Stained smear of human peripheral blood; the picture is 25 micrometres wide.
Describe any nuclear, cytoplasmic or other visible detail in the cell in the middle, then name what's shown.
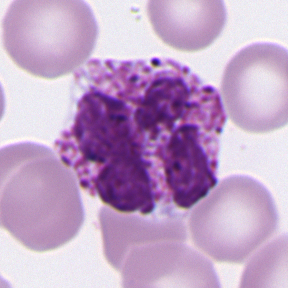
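Four separate lobes make up the nucleus, and their chromatin is dense, dark purple and coarsely clumped. Pale pink-lilac cytoplasm fills the spaces between and around the lobes. Coarse reddish-purple granules are scattered throughout this cytoplasm. The cell is a basophil.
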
